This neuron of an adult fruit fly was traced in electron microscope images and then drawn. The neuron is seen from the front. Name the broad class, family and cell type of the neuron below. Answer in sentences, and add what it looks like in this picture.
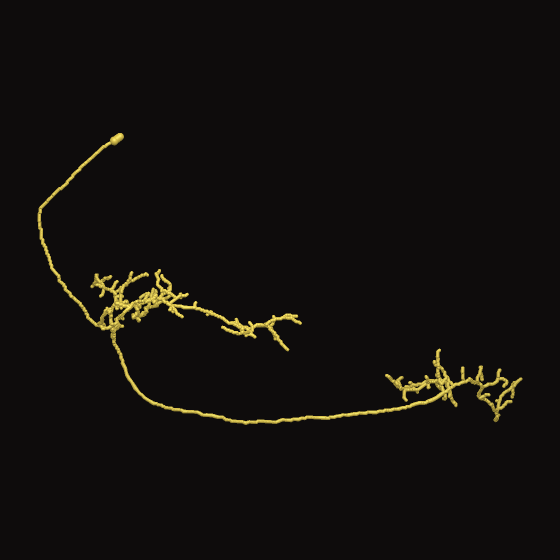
Its broad class is nerve-cord intrinsic neuron. The family is hemilineage 01A. It is of cell type IN01A071. The cell body is at the upper left of the picture. Dozens of branch ends can be seen.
